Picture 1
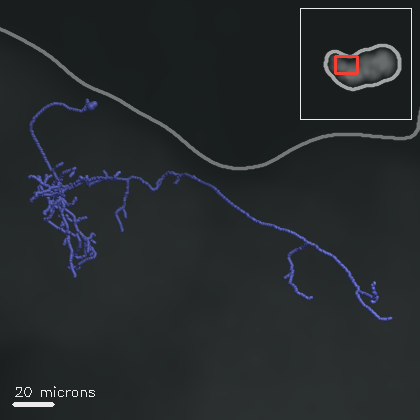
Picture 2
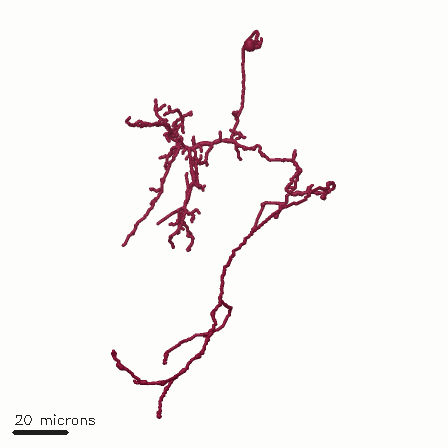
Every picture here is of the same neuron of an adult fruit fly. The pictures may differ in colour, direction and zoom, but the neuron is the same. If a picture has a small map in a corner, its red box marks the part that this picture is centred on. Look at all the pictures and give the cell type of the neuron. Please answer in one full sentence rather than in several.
Belonging to the cell type IN19B091 is this neuron.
